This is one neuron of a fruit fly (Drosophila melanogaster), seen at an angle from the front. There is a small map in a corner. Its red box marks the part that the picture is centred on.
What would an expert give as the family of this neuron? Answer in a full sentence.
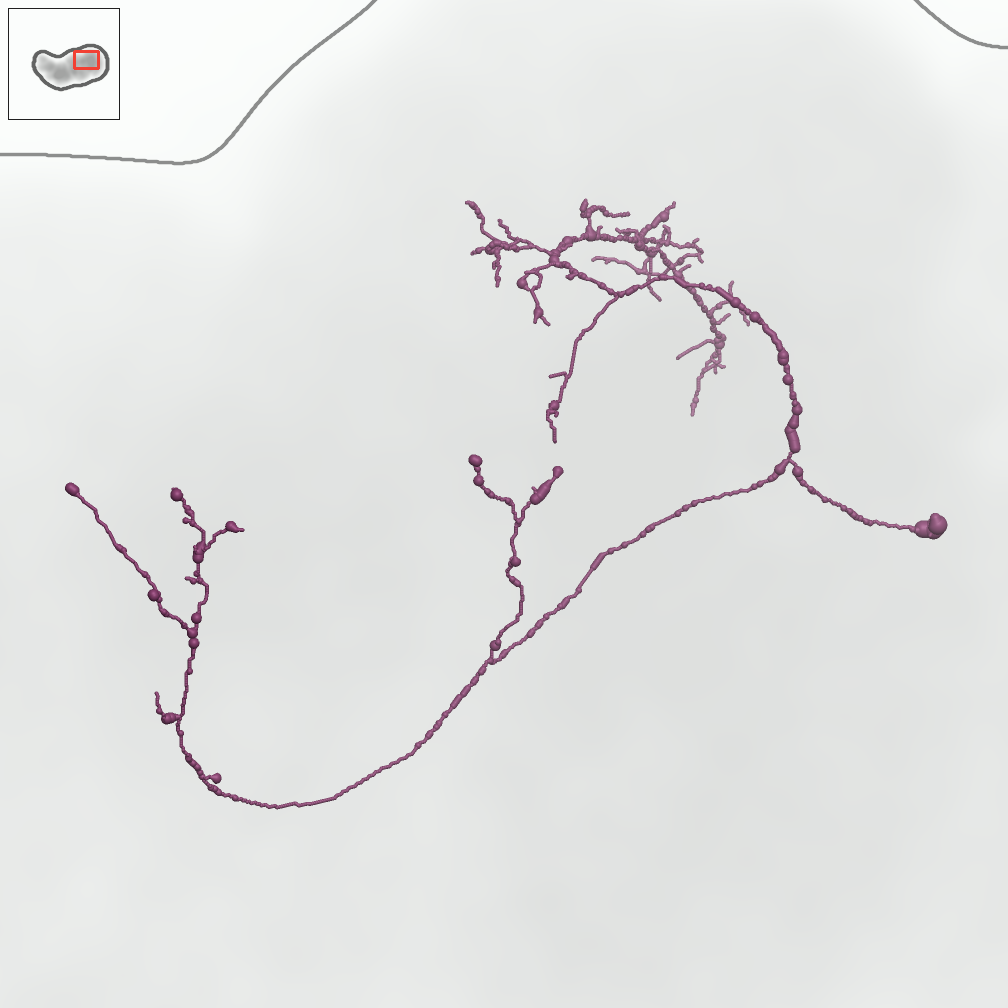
The family is hemilineage AOTUv4_dorsal.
